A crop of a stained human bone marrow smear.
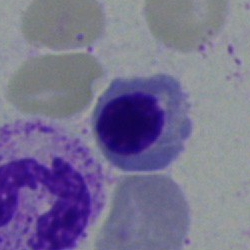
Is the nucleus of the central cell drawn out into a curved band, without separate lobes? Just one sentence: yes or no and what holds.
No, its nucleus is not drawn out; it is one compact round or oval mass.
